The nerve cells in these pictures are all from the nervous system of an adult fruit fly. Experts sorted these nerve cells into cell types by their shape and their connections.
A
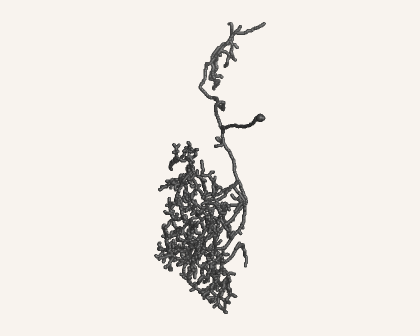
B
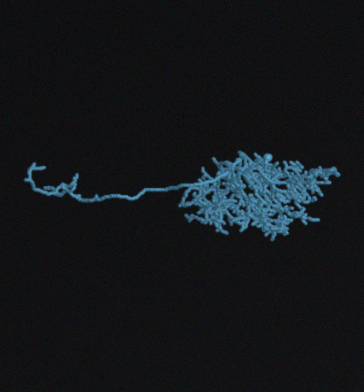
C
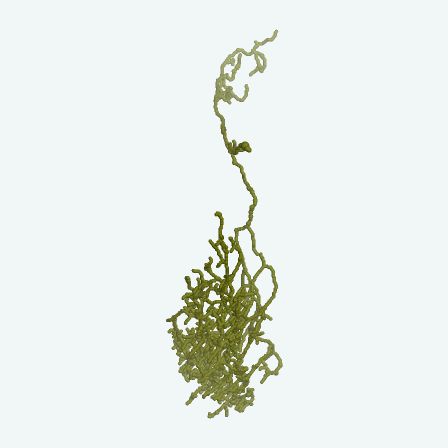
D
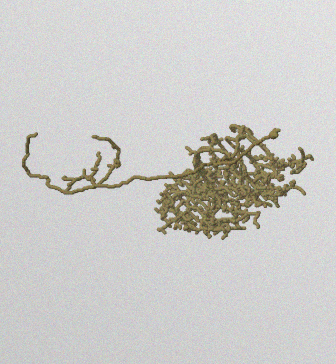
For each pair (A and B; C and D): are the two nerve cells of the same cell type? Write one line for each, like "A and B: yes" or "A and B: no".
A and B: yes
C and D: yes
